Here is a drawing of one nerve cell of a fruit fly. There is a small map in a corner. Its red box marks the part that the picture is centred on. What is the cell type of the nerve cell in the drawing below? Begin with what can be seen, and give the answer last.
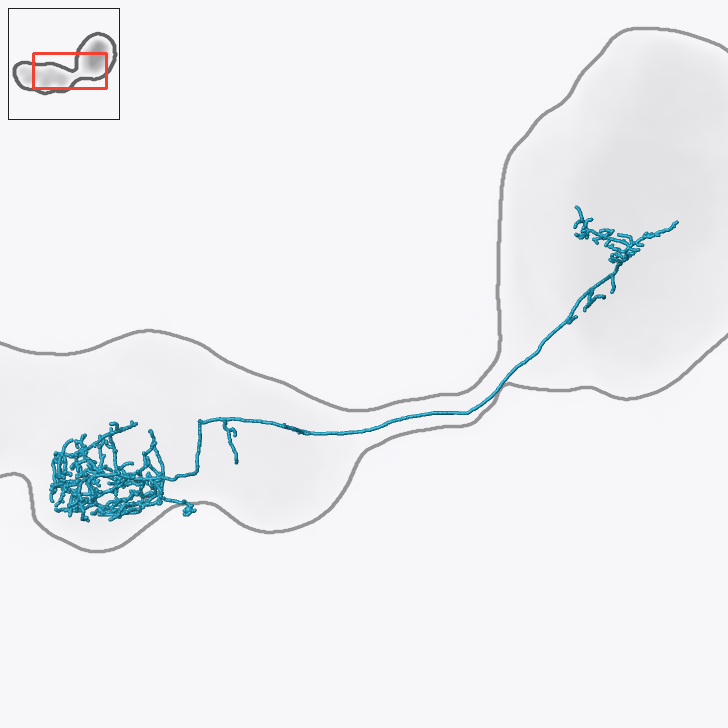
As drawn here it is wider than it is tall. It is an ascending neuron. The cell type is AN10B021.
